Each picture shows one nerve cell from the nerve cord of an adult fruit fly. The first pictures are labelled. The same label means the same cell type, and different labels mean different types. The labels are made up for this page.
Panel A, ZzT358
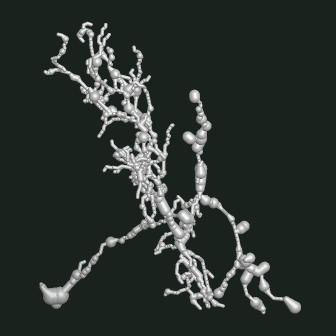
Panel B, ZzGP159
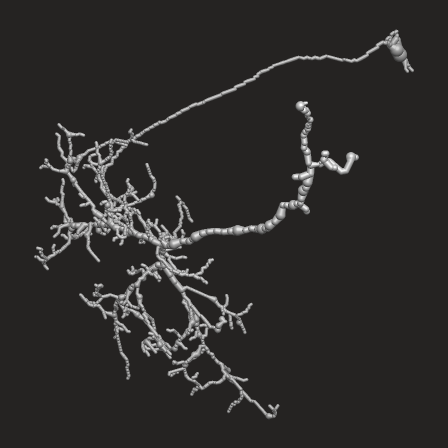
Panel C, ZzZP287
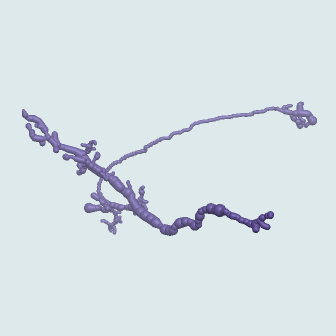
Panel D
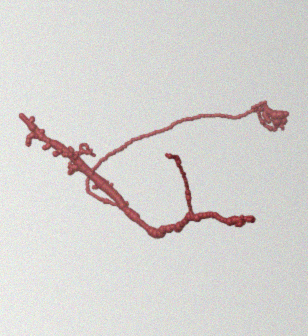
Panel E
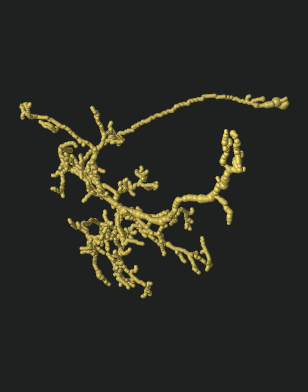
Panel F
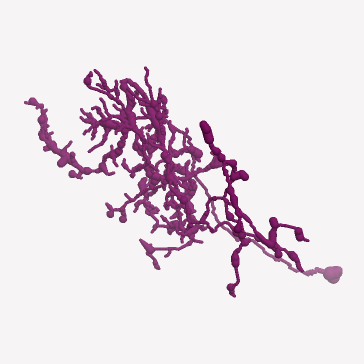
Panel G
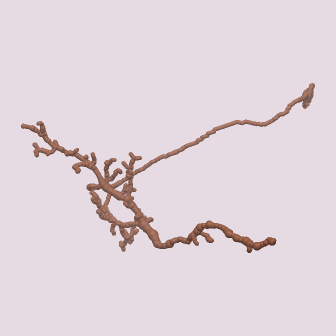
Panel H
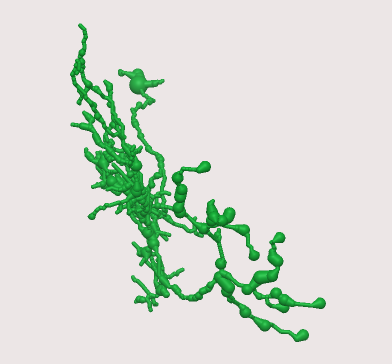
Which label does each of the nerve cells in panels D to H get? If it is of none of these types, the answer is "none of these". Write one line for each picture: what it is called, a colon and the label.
D: ZzZP287
E: ZzGP159
F: ZzT358
G: ZzZP287
H: ZzT358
